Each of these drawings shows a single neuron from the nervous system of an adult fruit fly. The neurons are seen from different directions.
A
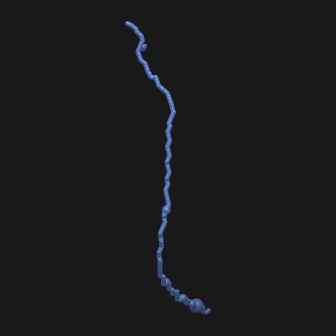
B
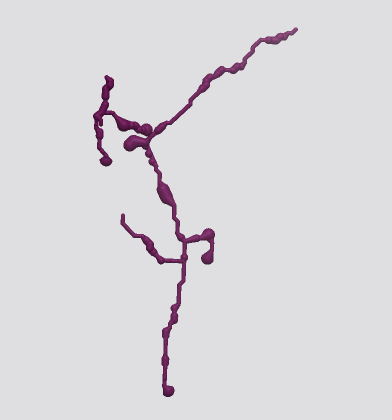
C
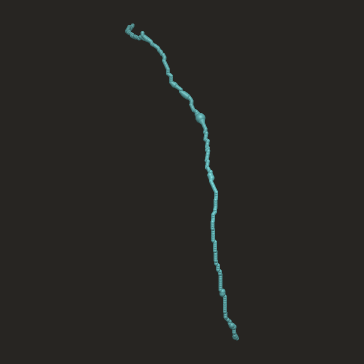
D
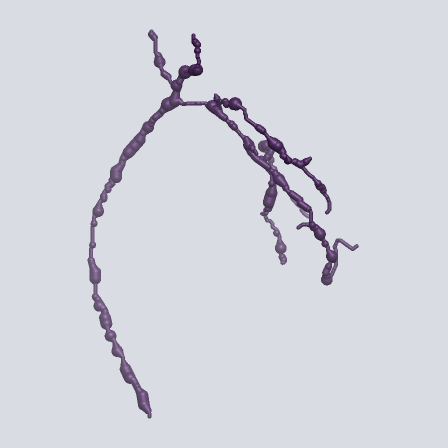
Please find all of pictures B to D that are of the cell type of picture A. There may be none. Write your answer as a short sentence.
Picture D is of the same cell type.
